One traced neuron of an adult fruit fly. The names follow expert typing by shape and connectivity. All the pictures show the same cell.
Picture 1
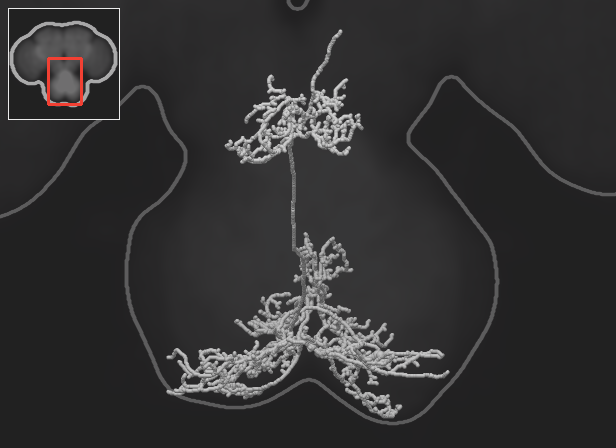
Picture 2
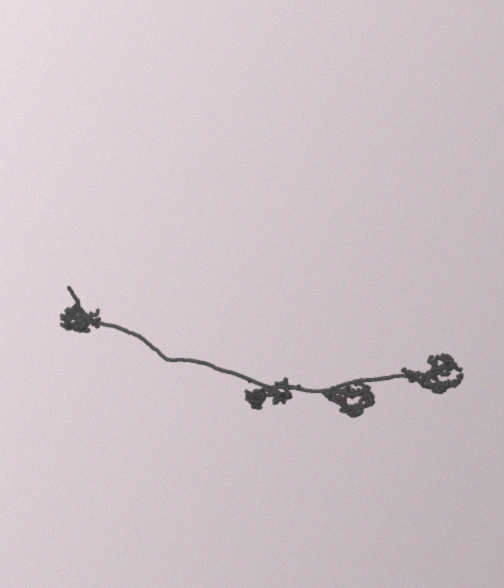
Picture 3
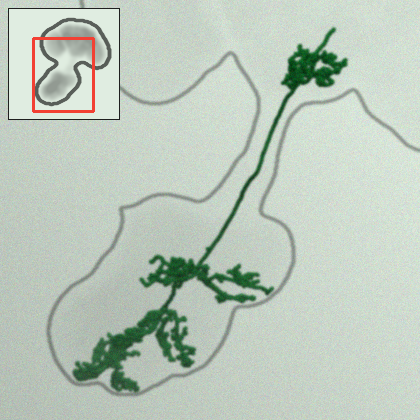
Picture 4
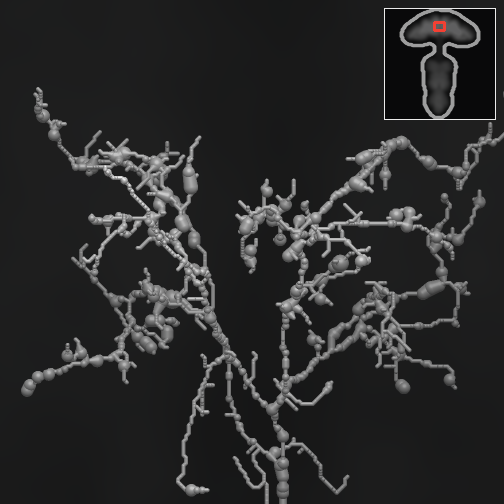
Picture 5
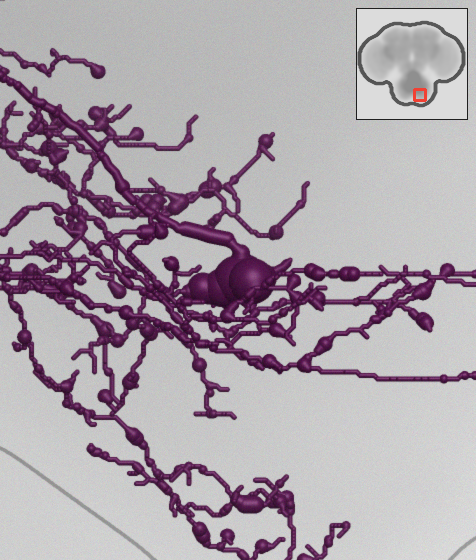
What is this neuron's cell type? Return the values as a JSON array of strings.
["AN05B017"]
